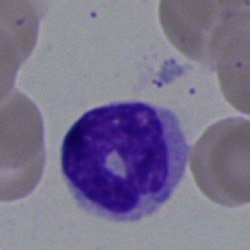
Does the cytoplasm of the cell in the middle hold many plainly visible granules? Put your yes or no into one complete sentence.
No, there is no granule to be seen in the cell's cytoplasm.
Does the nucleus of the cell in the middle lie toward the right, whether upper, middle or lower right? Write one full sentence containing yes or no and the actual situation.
No, its nucleus is placed toward the left side of the cell.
